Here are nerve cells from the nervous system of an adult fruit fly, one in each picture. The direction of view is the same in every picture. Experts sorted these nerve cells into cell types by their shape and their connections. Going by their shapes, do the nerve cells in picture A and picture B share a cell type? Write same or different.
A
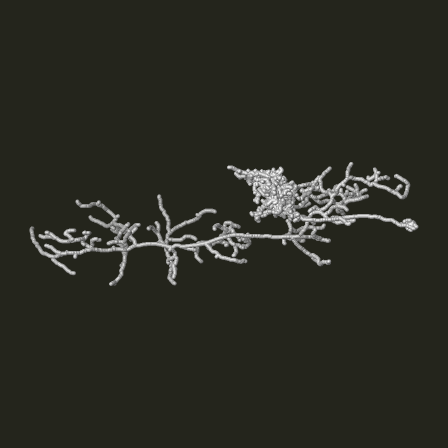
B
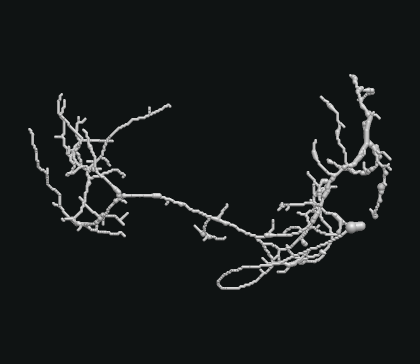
different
